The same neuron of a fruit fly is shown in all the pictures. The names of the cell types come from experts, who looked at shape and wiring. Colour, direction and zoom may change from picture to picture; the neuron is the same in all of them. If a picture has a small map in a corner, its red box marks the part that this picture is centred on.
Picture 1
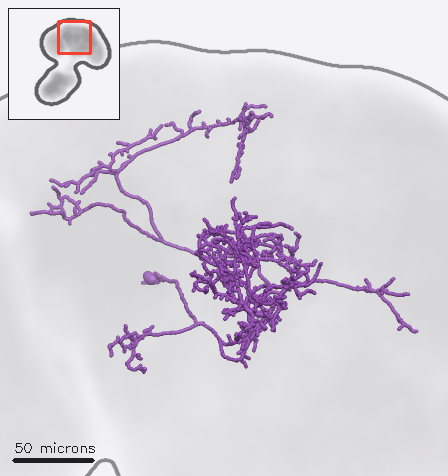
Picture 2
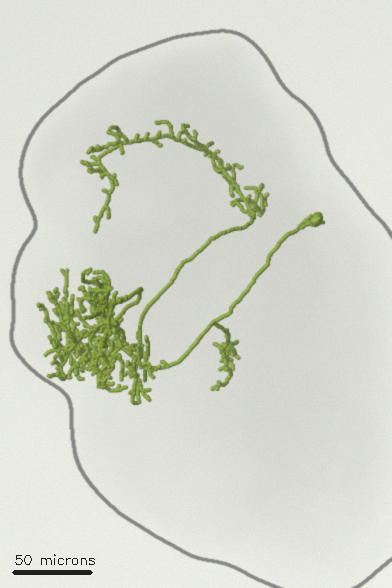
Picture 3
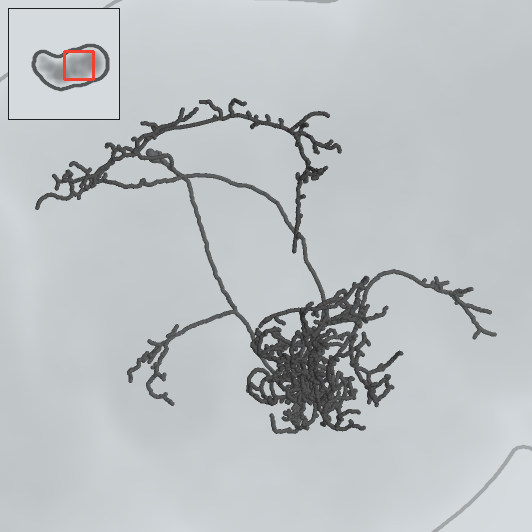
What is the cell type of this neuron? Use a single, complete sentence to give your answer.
The type of this neuron is the cell type M_spPN4t9.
